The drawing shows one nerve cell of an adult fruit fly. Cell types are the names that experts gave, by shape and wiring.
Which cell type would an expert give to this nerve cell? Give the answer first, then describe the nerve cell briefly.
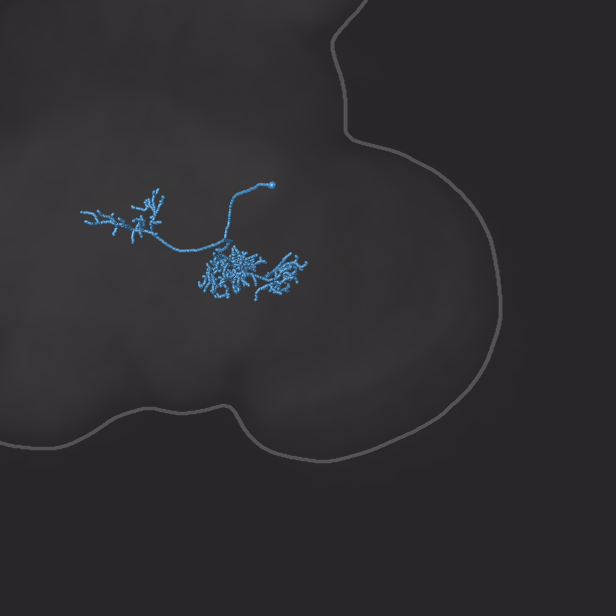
The cell type is LPLC4. It is a visual projection neuron. As drawn here it is wider than it is tall.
